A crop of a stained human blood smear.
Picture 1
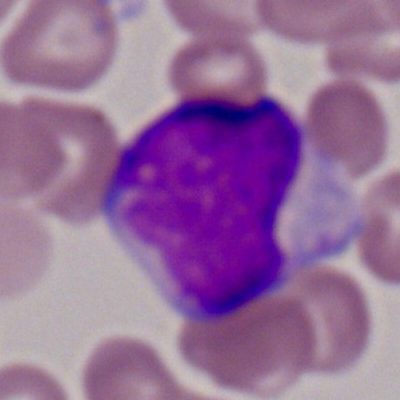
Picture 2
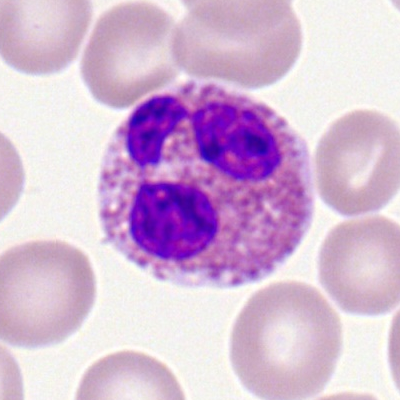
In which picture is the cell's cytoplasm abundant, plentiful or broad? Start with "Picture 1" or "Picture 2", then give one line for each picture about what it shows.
Picture 2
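What picture 1 shows: The nucleus fills most of the cell.
What picture 2 shows: The cytoplasm is abundant and pale pink-lilac.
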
